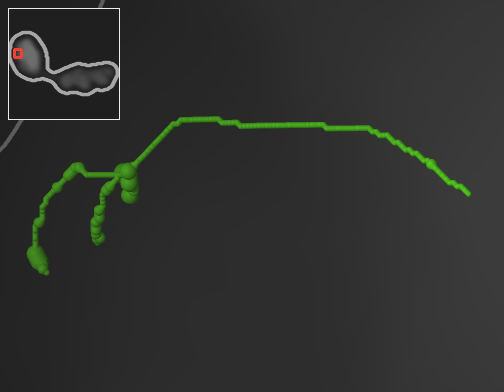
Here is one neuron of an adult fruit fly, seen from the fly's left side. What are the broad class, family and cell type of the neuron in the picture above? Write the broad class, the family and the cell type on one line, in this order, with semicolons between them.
sensory neuron entering the brain; class olfactory; ORN_DA2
